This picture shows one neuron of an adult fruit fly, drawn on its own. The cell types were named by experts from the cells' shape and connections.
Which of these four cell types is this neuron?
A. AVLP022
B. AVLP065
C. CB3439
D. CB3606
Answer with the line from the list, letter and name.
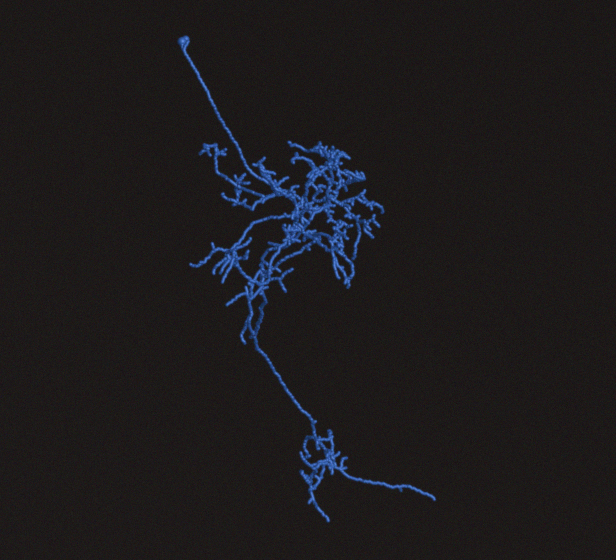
C. CB3439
